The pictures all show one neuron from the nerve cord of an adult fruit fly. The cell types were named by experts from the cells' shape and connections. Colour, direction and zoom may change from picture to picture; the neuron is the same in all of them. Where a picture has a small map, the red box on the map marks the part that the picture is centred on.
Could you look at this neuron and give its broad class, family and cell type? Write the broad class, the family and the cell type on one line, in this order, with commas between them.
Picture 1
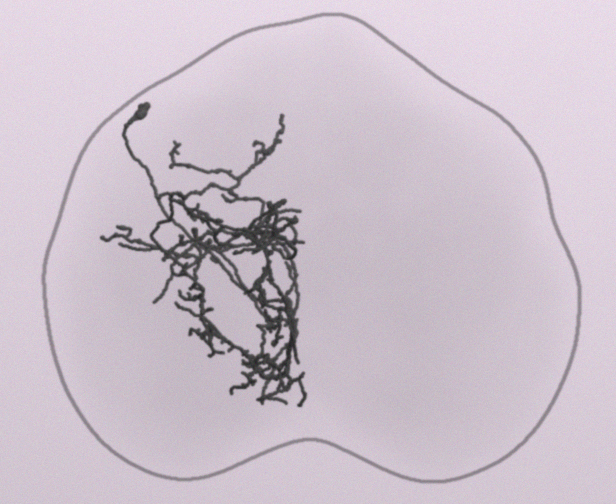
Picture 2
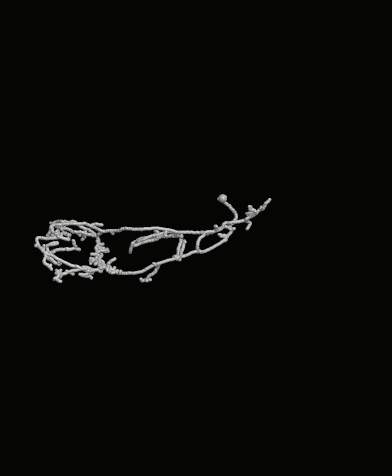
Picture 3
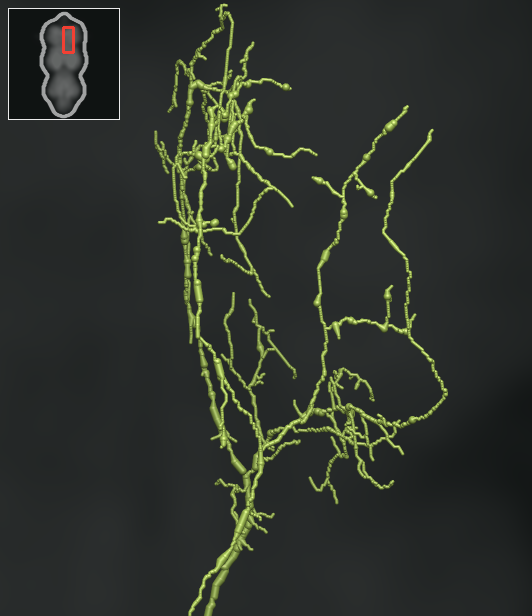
nerve-cord intrinsic neuron, hemilineage 17A, IN17A037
